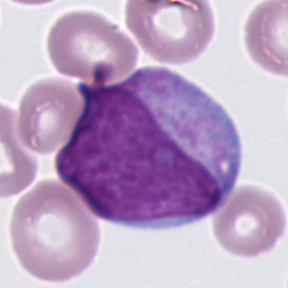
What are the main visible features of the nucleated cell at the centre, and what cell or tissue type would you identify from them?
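Let's start with the nucleus: it is one single mass, with no lobes. Now look at where it meets the cytoplasm, because that border runs as an almost straight diagonal line. The chromatin is finely stippled and evenly spread, with no coarse dark clumps. The cytoplasm lies as a broad band along the upper right side of the cell. What you are looking at is an atypical promyelocyte.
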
